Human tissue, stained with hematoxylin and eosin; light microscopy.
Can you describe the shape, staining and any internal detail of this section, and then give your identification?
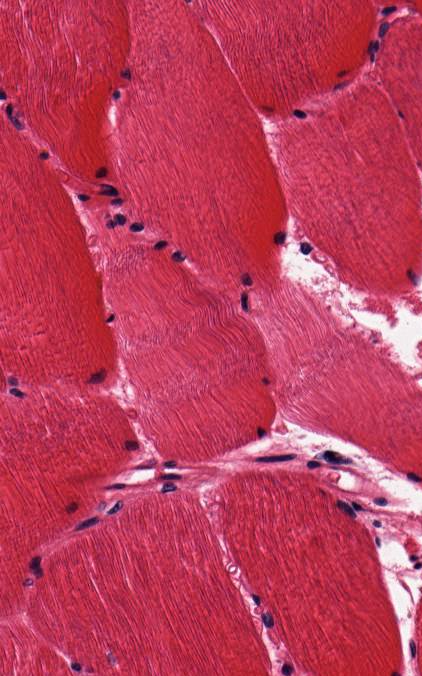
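Large, closely packed muscle fibres fill the field, with only narrow spaces between them. Their cytoplasm looks a deep, even red with eosin, and each shows fine parallel fibrillar lines along its length. The nuclei seem small, dark and flattened, at the fibre edges. This is skeletal muscle.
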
